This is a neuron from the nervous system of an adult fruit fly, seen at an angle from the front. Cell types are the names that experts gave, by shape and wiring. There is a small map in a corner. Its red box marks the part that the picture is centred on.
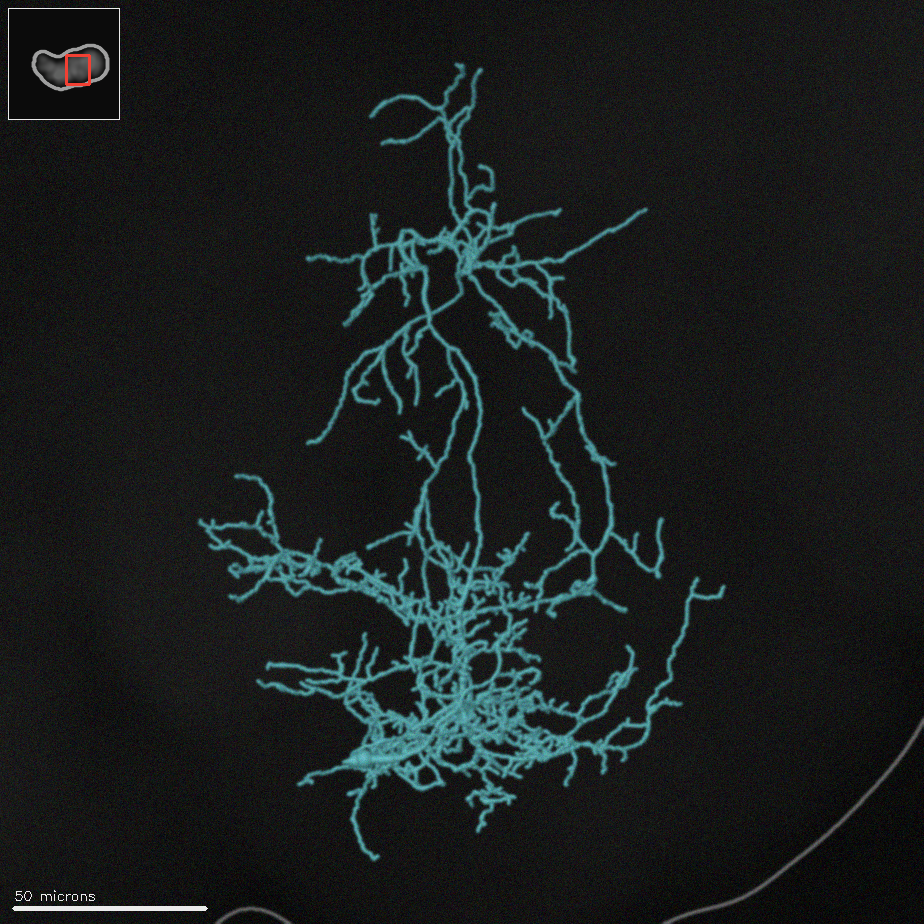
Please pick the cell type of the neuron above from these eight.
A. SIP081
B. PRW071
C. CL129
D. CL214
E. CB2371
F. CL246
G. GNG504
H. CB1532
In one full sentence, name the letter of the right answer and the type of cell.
Cell type GNG504, option G, is the one the neuron has.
